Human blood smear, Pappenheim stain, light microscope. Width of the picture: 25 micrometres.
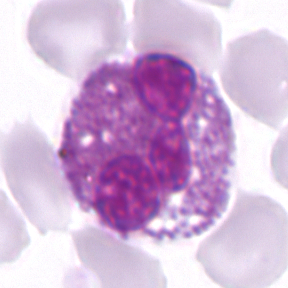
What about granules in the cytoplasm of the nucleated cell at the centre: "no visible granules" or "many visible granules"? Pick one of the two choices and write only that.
Many visible granules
